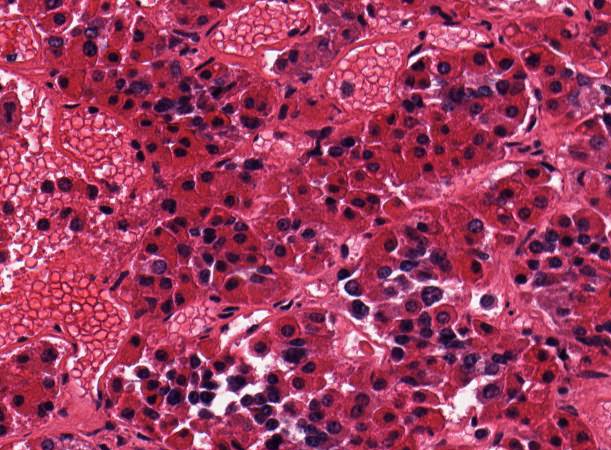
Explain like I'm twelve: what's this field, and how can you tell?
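What you're looking at is mostly pars distalis of the pituitary. Notice how polygonal cells sit in nests and short cords, separated by thin septa, right across the field.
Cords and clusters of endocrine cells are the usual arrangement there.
In the centre and on the right, most cells have abundant, densely eosinophilic, granular cytoplasm.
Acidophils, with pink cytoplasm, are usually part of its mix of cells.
Toward the lower centre the cells crowd together more and their nuclei are darker. And the cells form no glandular lumens or tubules anywhere.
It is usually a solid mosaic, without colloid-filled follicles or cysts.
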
